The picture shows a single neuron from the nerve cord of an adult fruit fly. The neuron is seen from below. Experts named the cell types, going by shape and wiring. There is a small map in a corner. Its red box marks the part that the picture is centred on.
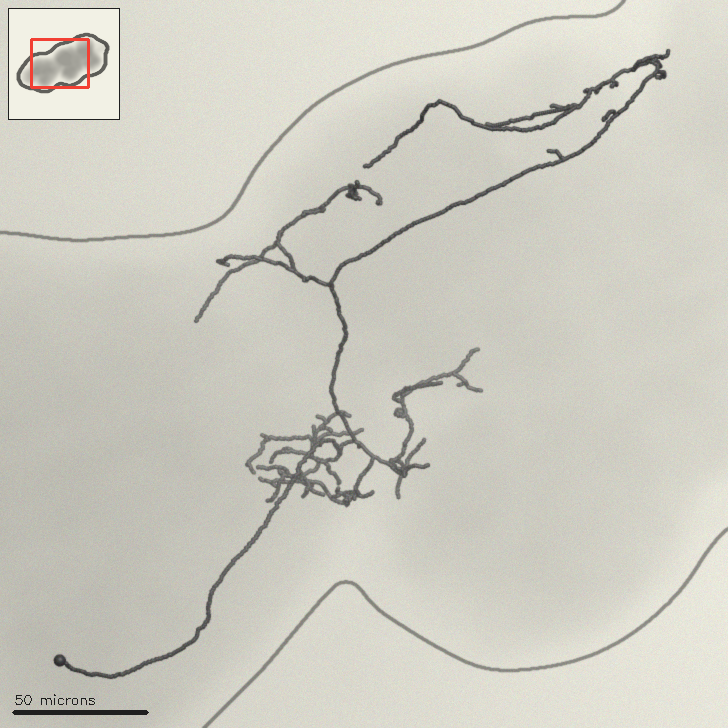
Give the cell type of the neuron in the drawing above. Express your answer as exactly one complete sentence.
Classified by cell type, this neuron is IN07B075.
